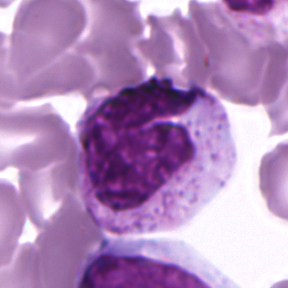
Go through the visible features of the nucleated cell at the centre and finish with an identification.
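See how the nucleus sits toward the upper left, its indentation facing right. The chromatin is dark purple and patchy, lighter areas showing between darker clumps. The pale lilac-grey cytoplasm forms a broad rim on the right and lower side, with no vacuoles visible. That's a band neutrophil.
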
